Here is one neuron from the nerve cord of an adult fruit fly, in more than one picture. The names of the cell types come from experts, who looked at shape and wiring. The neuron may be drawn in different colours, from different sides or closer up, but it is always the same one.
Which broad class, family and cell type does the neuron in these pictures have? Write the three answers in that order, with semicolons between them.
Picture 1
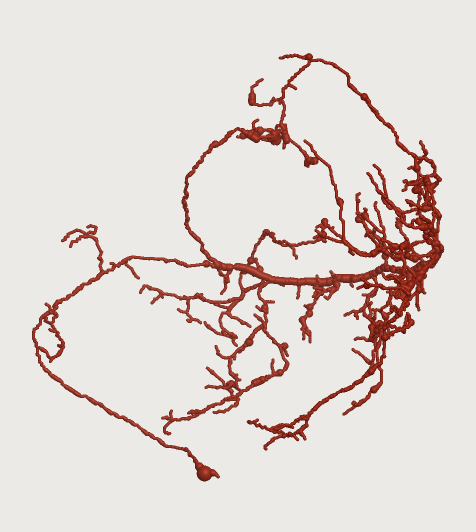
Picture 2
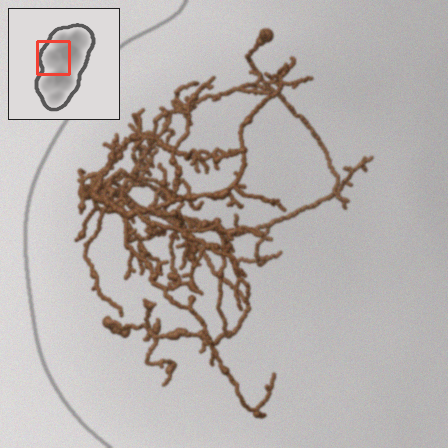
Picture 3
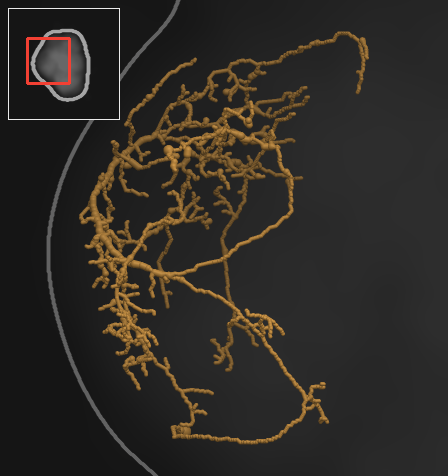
nerve-cord intrinsic neuron; hemilineage 04B; IN04B037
